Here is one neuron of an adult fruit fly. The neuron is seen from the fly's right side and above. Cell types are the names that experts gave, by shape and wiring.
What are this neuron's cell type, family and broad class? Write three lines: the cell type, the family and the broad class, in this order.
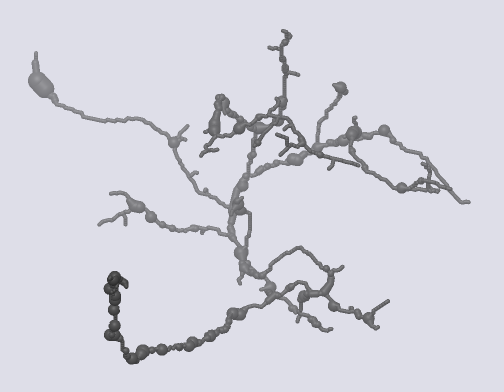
IN20A.22A071
hemilineage 20A.22A
nerve-cord intrinsic neuron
